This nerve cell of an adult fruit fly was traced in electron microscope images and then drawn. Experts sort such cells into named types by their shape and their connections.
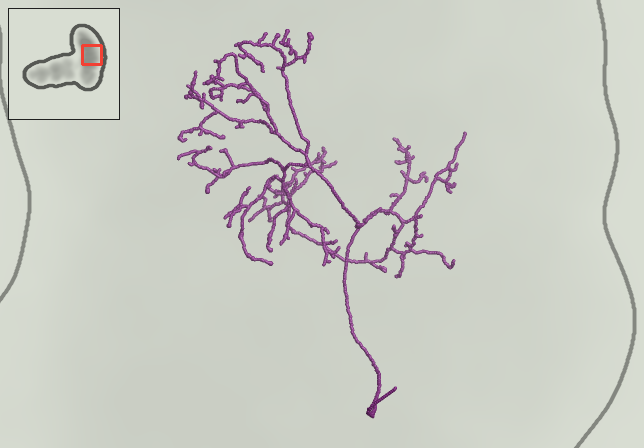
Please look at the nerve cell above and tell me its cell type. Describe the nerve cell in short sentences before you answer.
The drawing shows no cell body. The picture shows dozens of branch ends. This is a central-brain intrinsic neuron. It is of cell type FB5W_a.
